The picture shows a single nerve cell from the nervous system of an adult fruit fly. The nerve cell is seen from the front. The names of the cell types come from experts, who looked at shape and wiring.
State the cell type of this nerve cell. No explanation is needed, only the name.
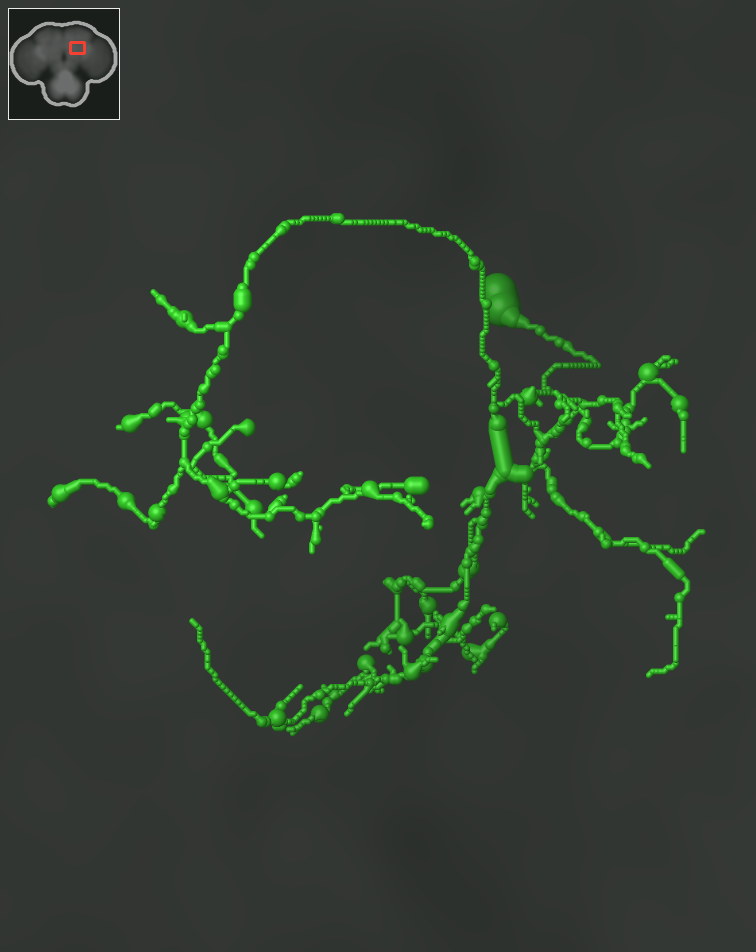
PVLP213m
